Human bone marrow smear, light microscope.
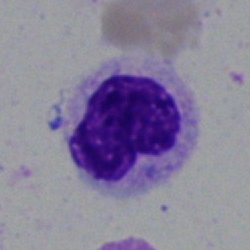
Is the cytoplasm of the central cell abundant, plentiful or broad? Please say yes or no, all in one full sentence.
No, most of the cell is taken up by its nucleus.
